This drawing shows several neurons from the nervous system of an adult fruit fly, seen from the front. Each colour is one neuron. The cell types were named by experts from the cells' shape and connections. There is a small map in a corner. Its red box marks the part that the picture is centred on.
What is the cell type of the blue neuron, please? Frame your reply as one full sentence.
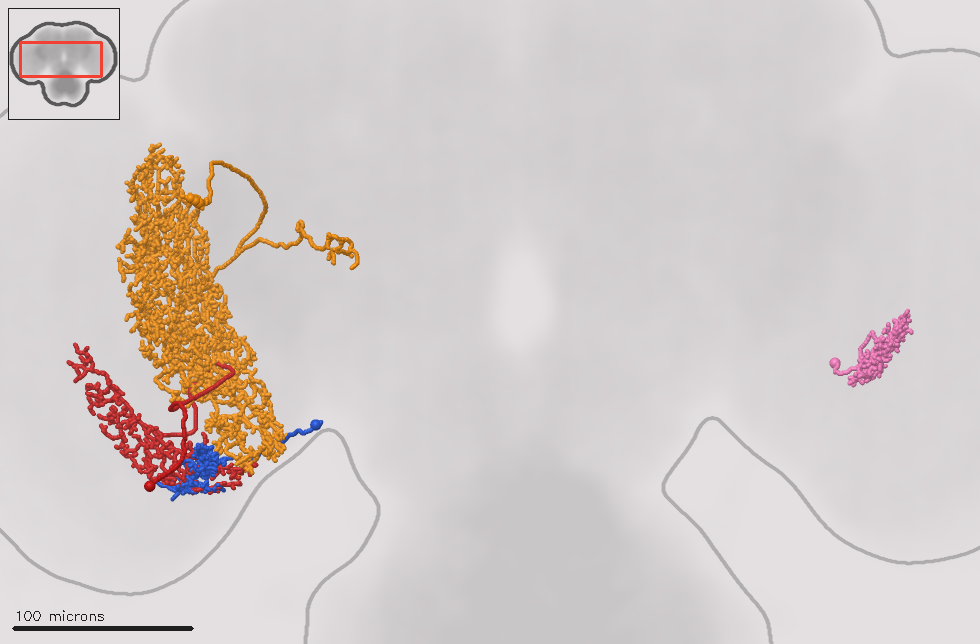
The cell type to which this neuron belongs is LPi2e.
